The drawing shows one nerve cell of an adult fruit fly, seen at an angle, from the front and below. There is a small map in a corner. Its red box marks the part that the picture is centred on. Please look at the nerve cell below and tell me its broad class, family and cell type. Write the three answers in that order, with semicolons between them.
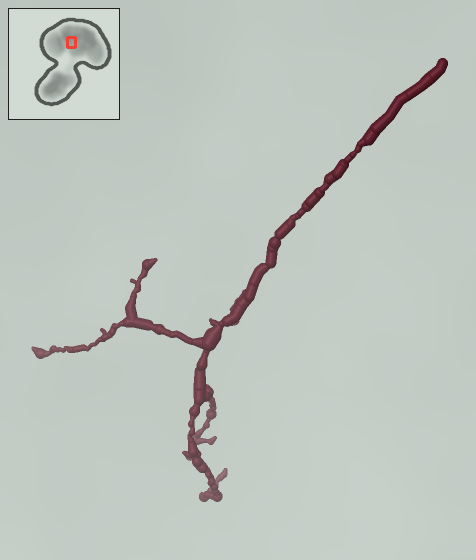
sensory neuron entering the brain; class mechanosensory; JO-A3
